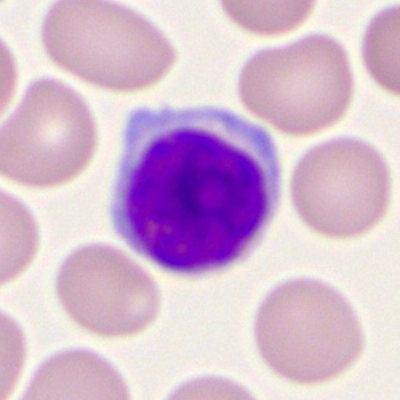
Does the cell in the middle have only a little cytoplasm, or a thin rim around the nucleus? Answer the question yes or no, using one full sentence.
Yes, most of this cell is taken up by its nucleus.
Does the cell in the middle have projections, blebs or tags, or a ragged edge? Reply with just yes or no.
Yes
